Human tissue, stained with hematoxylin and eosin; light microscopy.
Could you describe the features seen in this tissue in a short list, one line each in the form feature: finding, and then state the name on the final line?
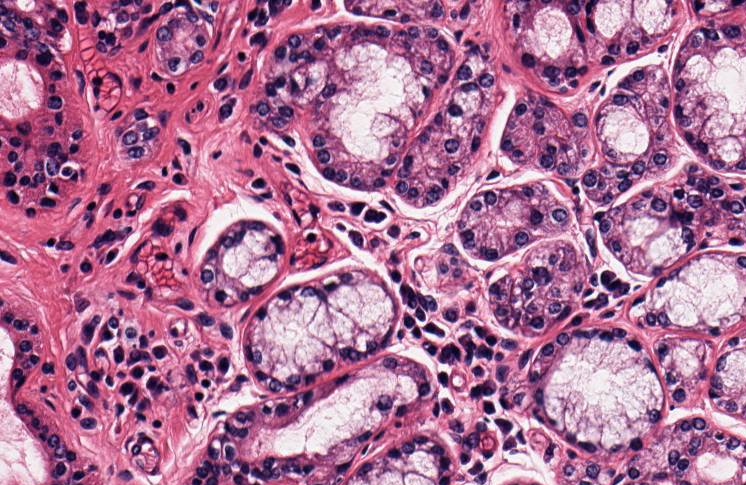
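Arrangement: crowded rounded glandular units
Stroma: thin bands of pink connective tissue between units
Pale units: many, cytoplasm pale grey-white and foamy
Pale-unit nuclei: dark, at outer edge against the unit border
Other units: finely granular pink-purple cytoplasm, round nuclei; plainest toward centre right
Name: minor salivary gland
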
